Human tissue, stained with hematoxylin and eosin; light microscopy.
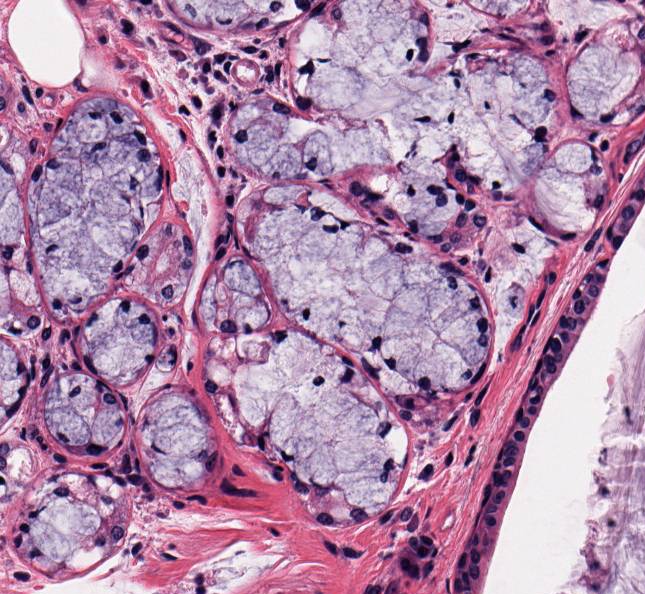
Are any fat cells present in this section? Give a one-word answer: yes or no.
No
